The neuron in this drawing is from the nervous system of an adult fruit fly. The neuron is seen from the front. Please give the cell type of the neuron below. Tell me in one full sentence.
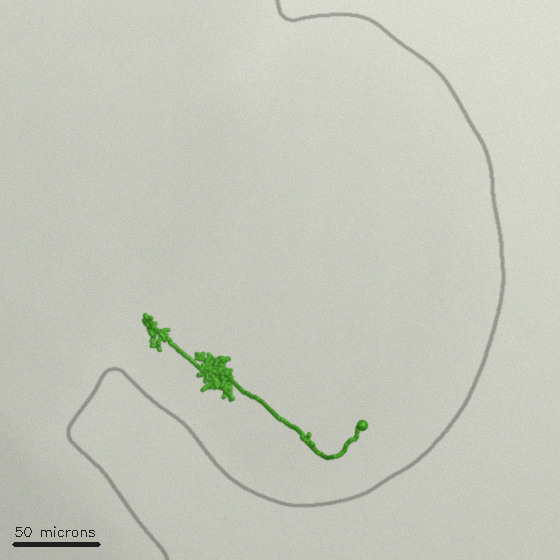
As for cell type, this neuron is TmY20.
